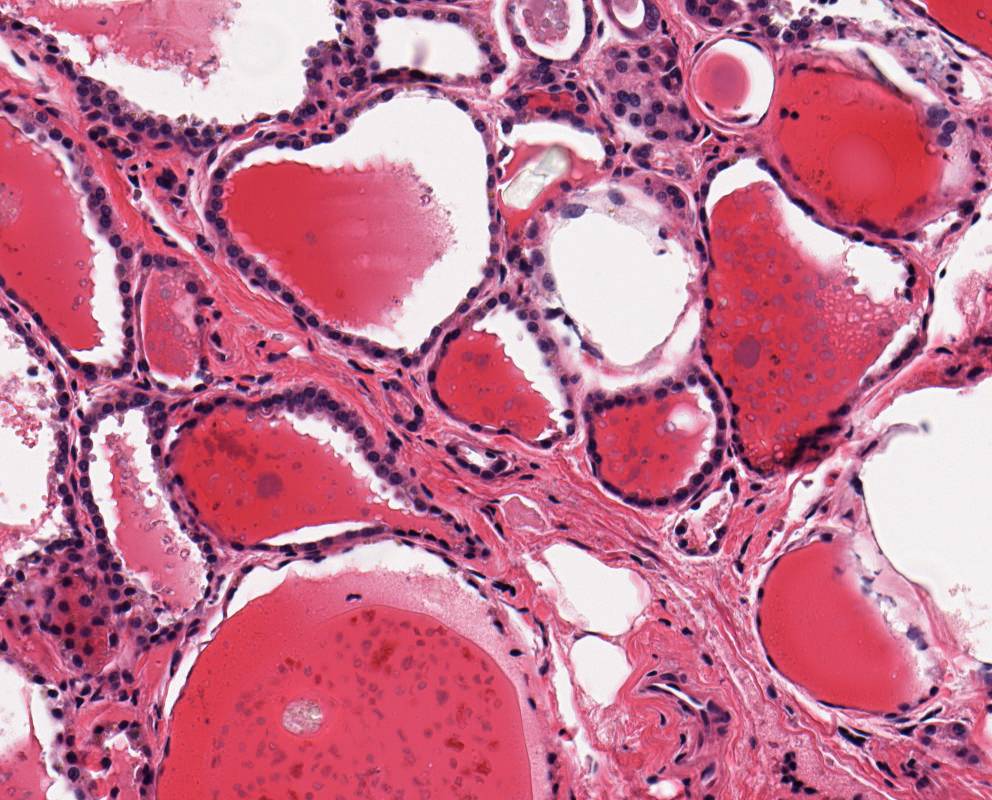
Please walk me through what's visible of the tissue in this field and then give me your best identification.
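You've got follicles lined by one layer of flattened to low cuboidal cells with small round dark nuclei. Most hold homogeneous deep pink colloid. Thin pink fibrous bands part them, widest diagonally through the lower right. No dense lymphocyte clusters between them. It's thyroid.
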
